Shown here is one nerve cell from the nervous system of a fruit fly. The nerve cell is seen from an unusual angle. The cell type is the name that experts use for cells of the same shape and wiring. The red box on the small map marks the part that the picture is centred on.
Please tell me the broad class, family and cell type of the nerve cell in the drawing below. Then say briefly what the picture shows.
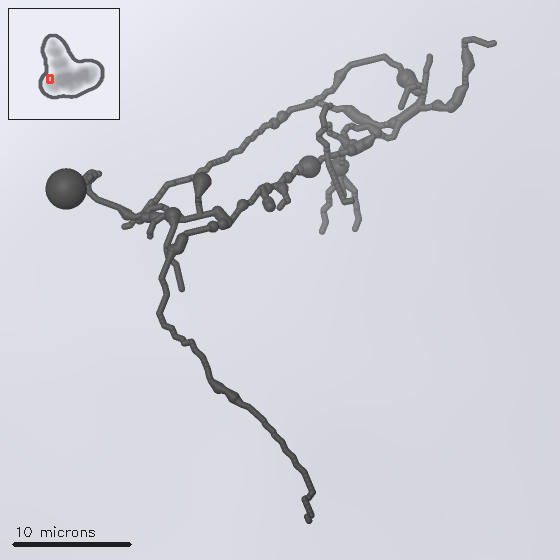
Its broad class is optic-lobe intrinsic neuron. Its family is Mi. It is of cell type Mi15. From top to bottom in the picture it spans about 40 microns. As drawn here it is about as wide as it is tall.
